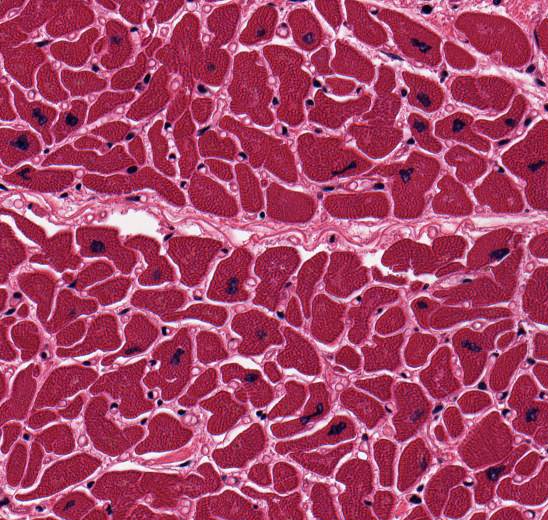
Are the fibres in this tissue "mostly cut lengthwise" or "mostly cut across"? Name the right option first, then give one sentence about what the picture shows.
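Mostly cut across. The whole field is filled with muscle fibres cut mostly in cross section.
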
